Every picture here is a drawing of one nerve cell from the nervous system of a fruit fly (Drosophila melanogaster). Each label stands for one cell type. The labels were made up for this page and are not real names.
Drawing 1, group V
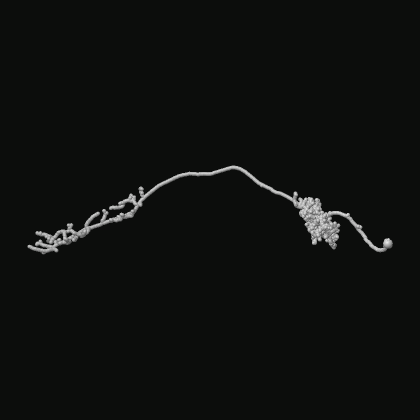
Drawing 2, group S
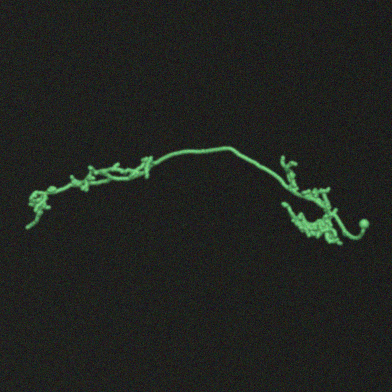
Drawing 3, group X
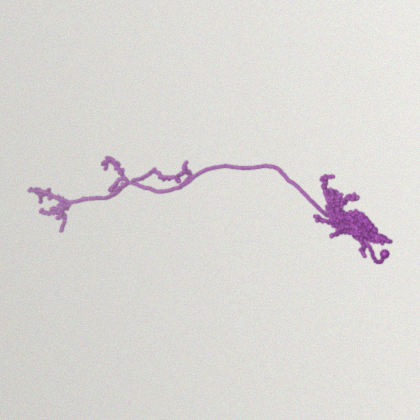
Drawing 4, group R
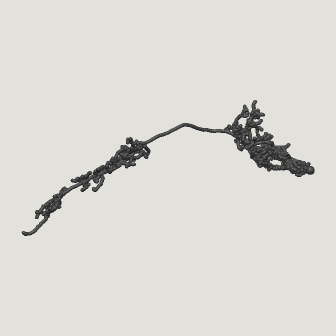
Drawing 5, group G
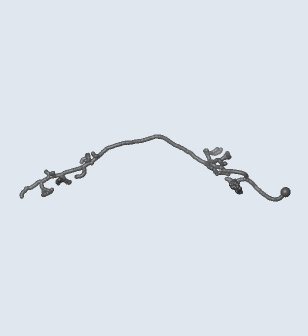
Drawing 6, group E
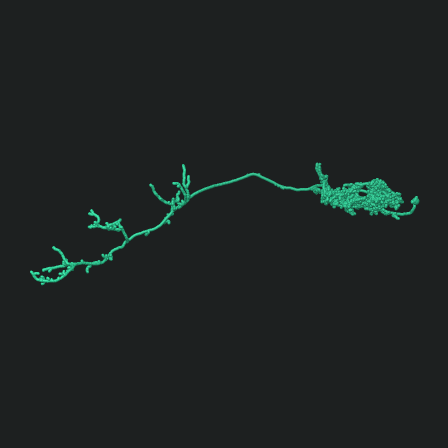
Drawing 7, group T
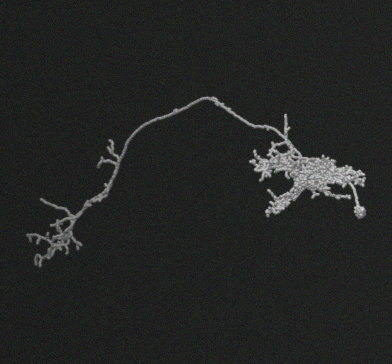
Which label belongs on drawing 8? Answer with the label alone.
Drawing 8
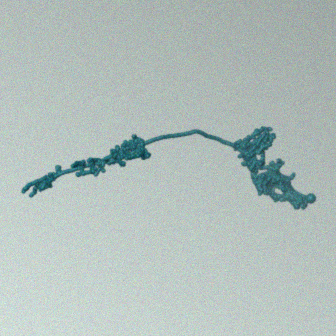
group R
